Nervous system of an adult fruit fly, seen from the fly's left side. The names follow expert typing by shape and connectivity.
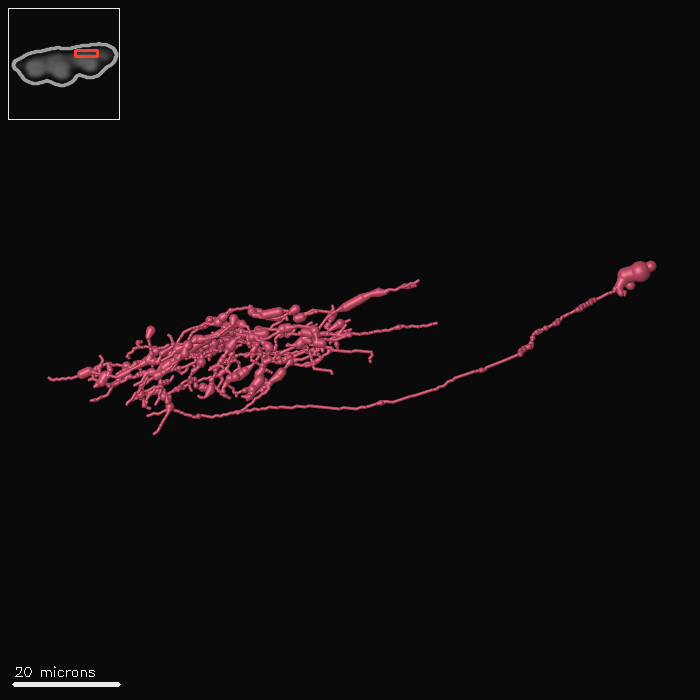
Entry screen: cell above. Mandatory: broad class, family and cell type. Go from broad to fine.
nerve-cord intrinsic neuron; hemilineage 06A; IN06A117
